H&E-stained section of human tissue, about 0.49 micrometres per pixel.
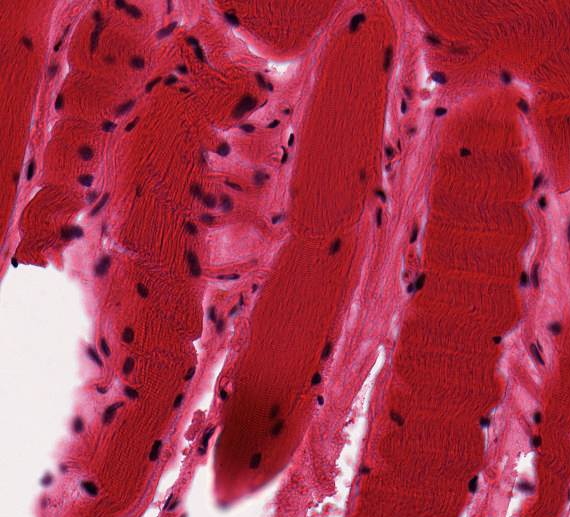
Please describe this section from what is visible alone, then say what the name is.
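Look along the muscle fibres and you will see fine cross-striations, closely spaced. Their cytoplasm stains a deep red. Notice the many small, dark, oval nuclei scattered along each fibre, not lined up in a single central row. Near the bottom of the field the central fibre narrows to a rounded end. This is skeletal muscle.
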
